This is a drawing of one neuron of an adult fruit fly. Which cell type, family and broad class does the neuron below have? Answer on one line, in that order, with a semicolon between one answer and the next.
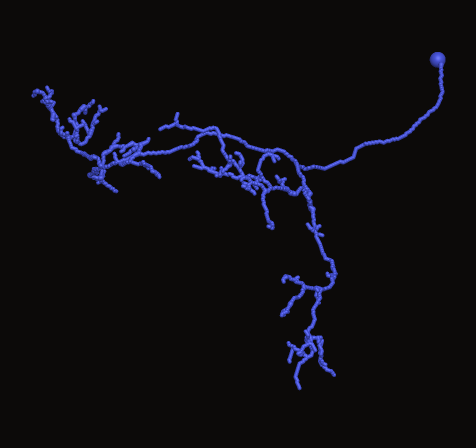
SIP034; hemilineage SLPad1_posterior; central-brain intrinsic neuron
